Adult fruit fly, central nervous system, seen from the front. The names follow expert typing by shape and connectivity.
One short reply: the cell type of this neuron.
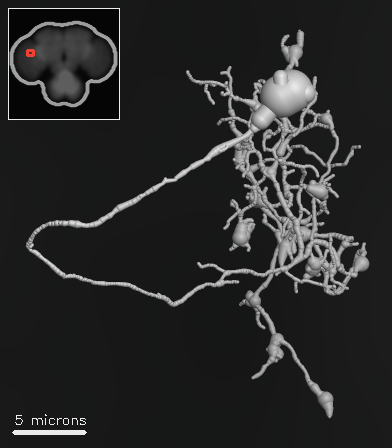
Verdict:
Cm4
